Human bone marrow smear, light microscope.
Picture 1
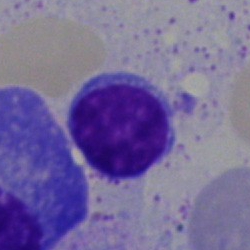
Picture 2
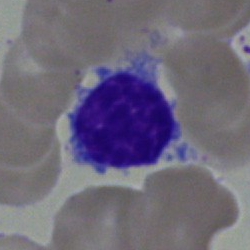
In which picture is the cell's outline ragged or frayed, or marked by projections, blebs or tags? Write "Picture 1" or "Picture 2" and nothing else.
Picture 2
